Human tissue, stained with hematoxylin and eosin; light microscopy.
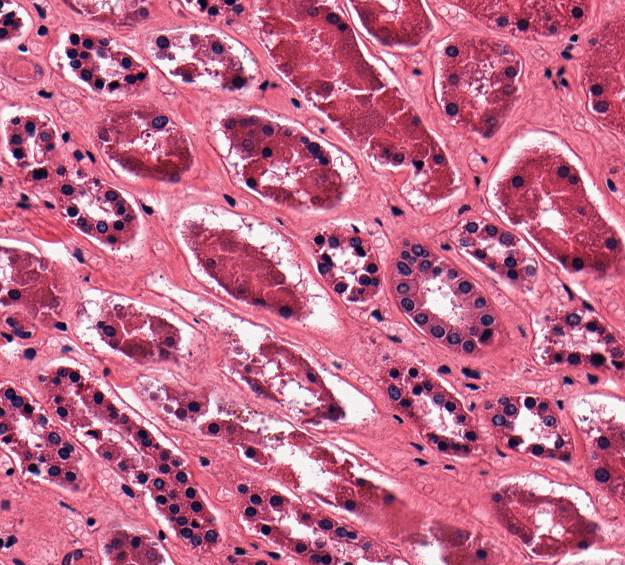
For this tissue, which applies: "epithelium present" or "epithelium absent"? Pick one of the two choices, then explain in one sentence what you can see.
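Epithelium present. In many tubules the epithelium has pulled away from the tubule wall, leaving empty white clefts.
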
